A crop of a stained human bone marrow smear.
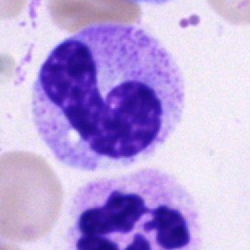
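Band neutrophil, the central cell in a stained human bone marrow smear. Its outline is round and its surface smooth, with no projections. The nucleus is bent into a curved, horseshoe-like shape with a deep indentation. Plentiful pale lilac cytoplasm surrounds it.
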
